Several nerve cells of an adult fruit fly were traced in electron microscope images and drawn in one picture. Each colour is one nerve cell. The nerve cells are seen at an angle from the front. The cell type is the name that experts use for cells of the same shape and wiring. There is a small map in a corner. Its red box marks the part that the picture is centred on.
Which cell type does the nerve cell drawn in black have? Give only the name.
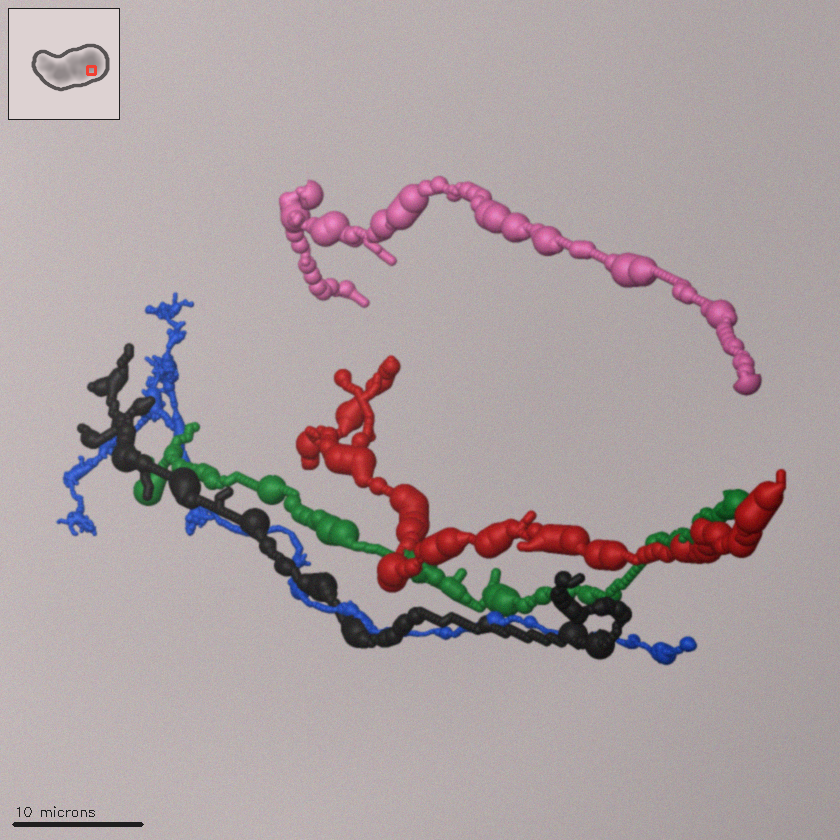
JO-B3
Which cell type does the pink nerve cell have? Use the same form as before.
JO-B1_c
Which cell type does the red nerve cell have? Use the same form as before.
JO-B1_a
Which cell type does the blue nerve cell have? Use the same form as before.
JO-B2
